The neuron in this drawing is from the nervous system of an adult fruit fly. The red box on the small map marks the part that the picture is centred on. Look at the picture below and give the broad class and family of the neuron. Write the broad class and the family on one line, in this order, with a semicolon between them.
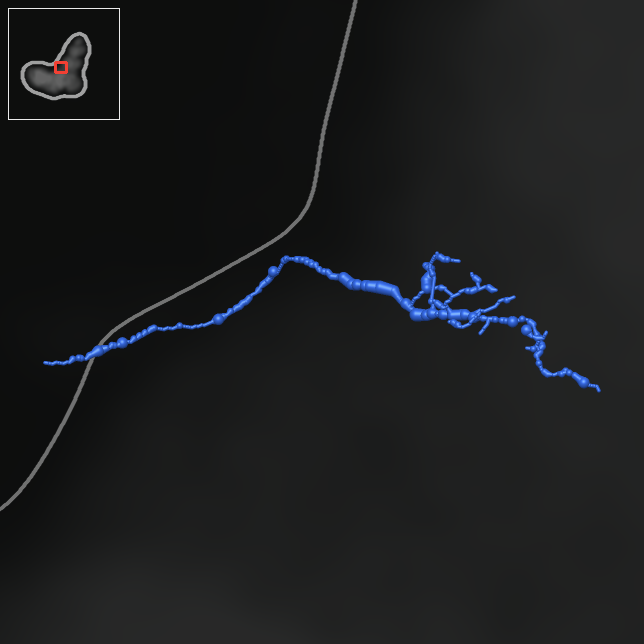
sensory neuron entering the nerve cord; class mechanosensory tactile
